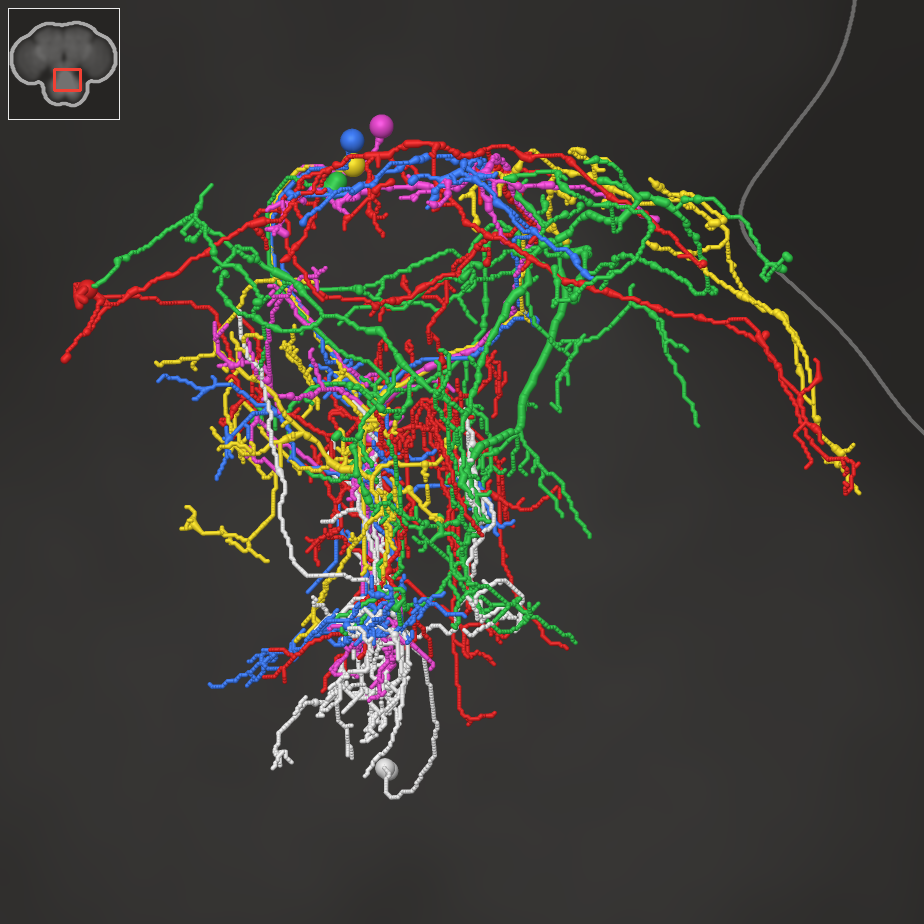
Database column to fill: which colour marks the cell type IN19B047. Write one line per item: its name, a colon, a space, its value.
colour: green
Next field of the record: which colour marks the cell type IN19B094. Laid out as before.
colour: magenta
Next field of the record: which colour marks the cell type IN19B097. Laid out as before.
colour: yellow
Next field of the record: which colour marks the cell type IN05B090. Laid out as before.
colour: white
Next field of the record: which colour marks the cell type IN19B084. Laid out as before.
colour: blue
